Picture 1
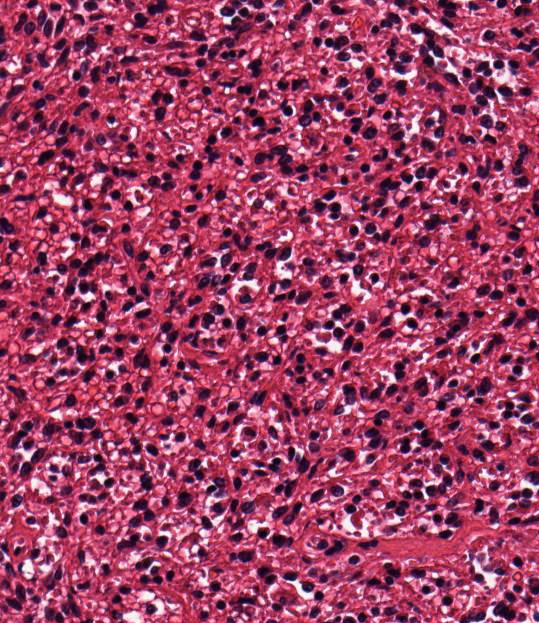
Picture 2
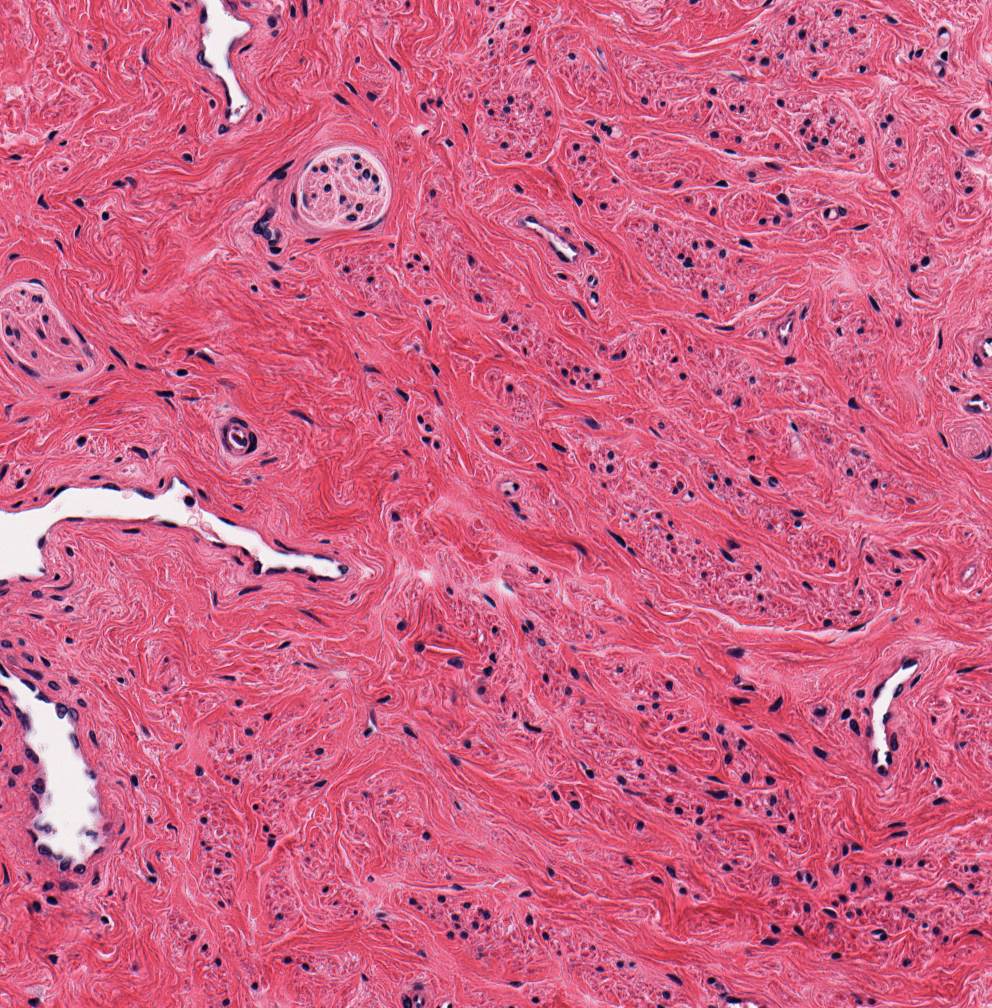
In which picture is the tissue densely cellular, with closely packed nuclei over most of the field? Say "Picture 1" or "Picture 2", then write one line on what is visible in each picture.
Picture 1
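What picture 1 shows: Cells lie in a diffuse, densely packed sheet across the whole field with no glands, follicles or other organized units.
What picture 2 shows: Most nuclei in the collagen are small, dark and spindle-shaped to oval, and sparsely spaced.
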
